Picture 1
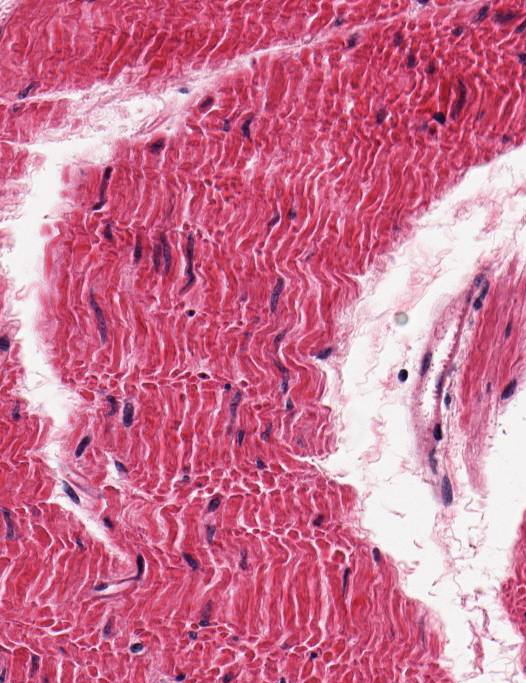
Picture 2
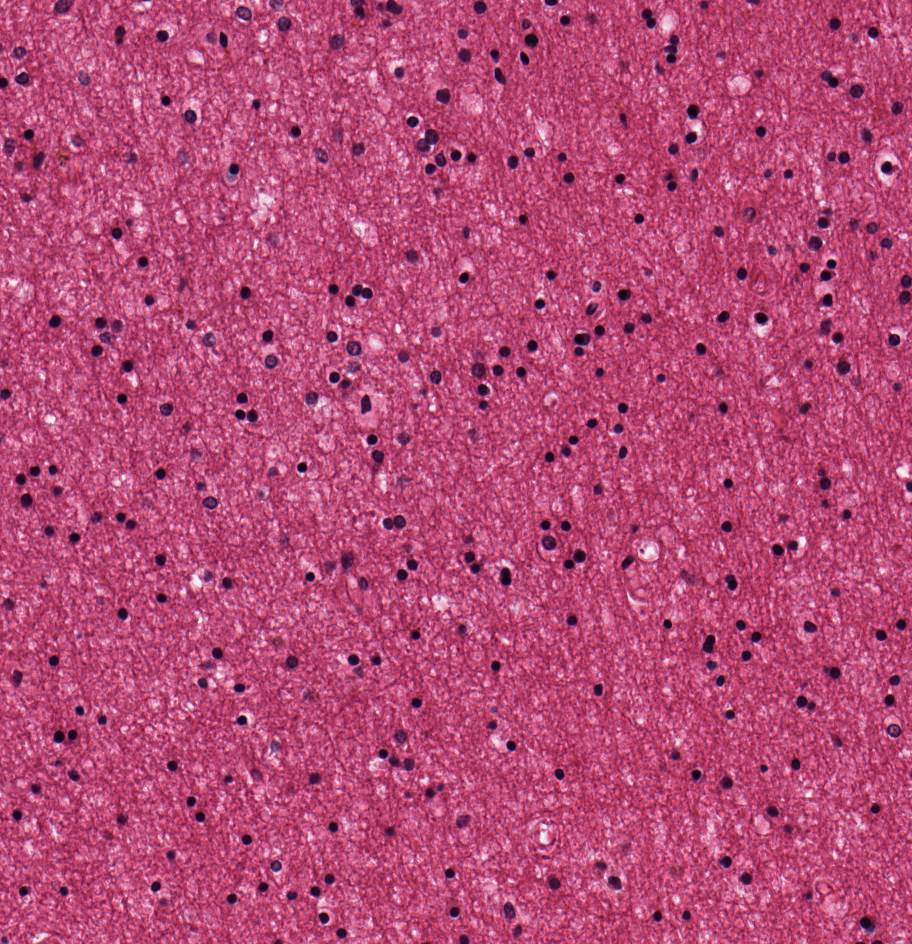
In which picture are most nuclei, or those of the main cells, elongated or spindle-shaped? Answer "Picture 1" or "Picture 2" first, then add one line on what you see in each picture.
Picture 1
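What picture 1 shows: The nuclei within the fibres are elongated and dark purple.
What picture 2 shows: Most nuclei are small, round and darkly stained, and they are similar to one another in size.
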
